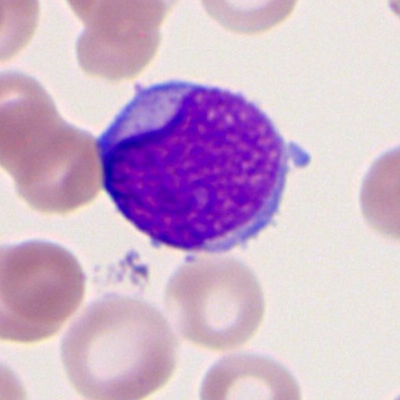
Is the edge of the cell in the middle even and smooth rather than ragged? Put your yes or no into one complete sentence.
No, projections, blebs or tags, or a frayed edge, break the outline of this cell.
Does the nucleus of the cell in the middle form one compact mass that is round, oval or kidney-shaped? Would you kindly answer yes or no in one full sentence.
Yes, the cell's nucleus is compact, undivided and round, oval or kidney-shaped.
